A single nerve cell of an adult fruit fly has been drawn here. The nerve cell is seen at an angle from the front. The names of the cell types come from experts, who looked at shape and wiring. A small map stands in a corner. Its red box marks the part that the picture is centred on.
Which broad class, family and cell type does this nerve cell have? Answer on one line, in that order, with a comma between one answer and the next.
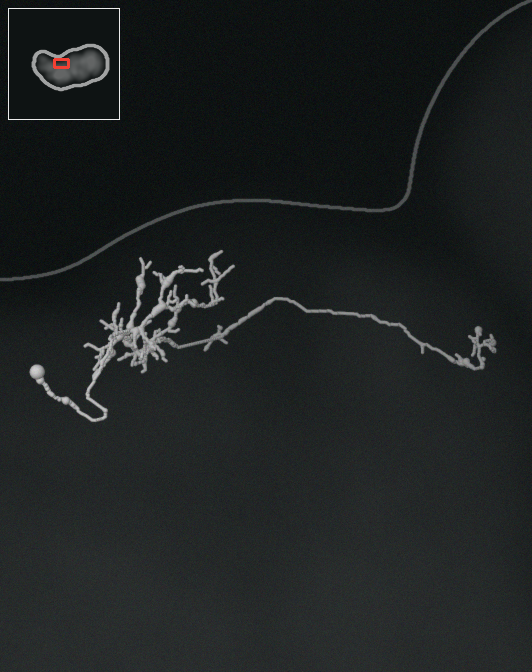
optic-lobe intrinsic neuron, TmY, TmY10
